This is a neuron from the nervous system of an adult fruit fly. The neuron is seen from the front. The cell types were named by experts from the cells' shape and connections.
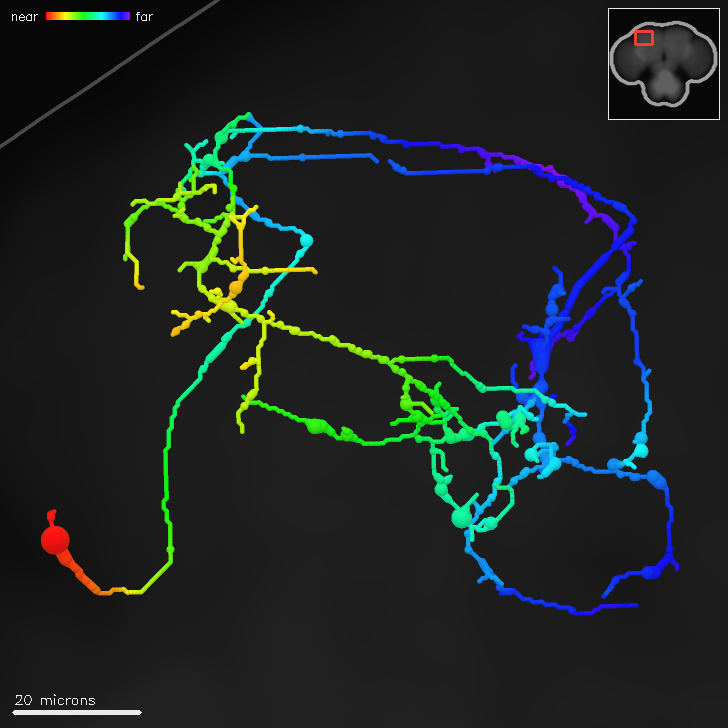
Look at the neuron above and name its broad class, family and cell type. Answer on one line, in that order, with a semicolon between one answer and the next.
central-brain intrinsic neuron; hemilineage SIPa1_ventral; CL024_a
